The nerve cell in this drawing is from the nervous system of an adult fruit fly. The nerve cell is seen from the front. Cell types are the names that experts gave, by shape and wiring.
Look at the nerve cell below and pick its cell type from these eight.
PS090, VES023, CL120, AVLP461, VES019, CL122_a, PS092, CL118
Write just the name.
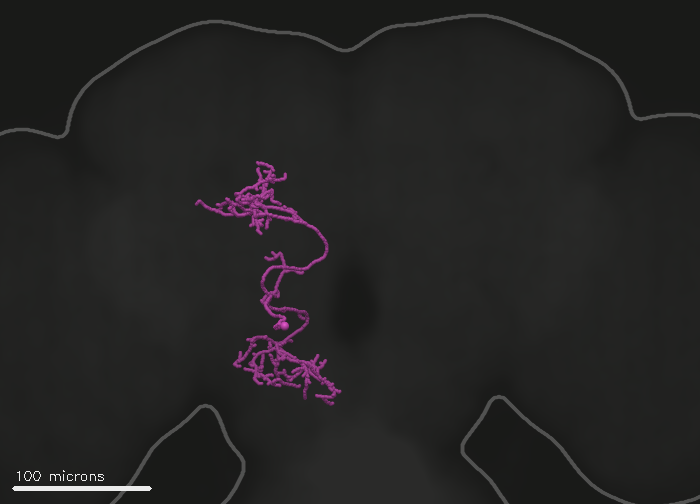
CL118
